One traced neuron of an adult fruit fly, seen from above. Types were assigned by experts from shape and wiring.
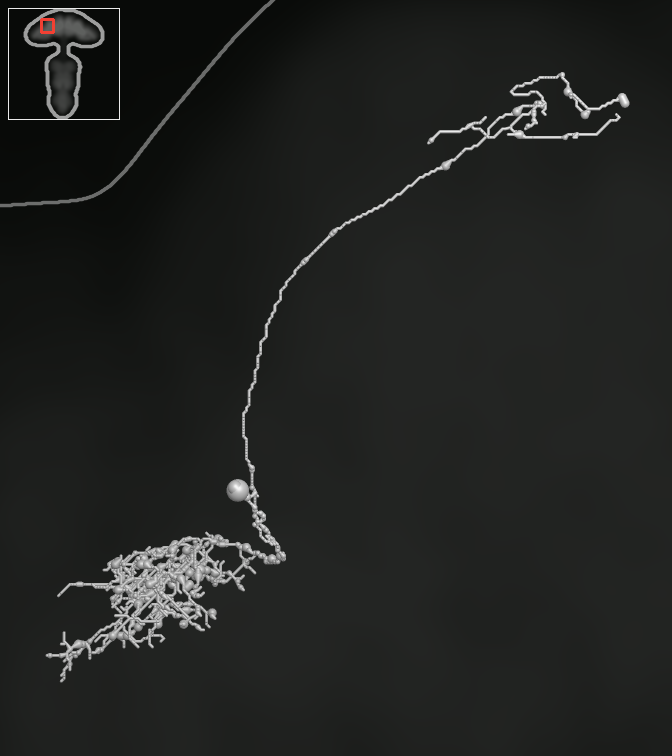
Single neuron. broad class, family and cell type: visual projection neuron; hemilineage VPNd2; LC10b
